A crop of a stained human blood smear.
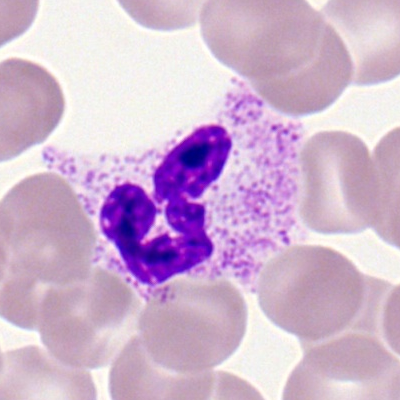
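Segmented neutrophil, middle of the field. The cell outline is irregular rather than smoothly round. Fine lilac granules fill the cytoplasm; they are small and leave the nucleus unobscured. No nucleoli are visible within the nucleus.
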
